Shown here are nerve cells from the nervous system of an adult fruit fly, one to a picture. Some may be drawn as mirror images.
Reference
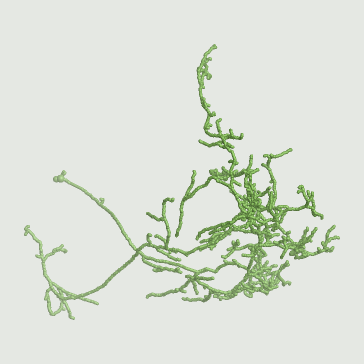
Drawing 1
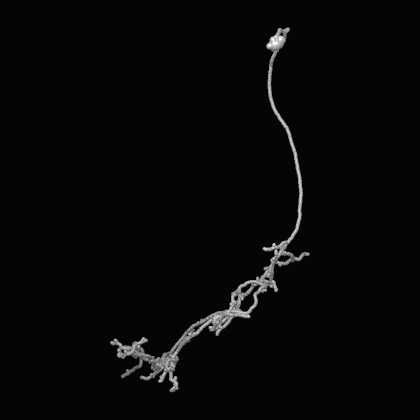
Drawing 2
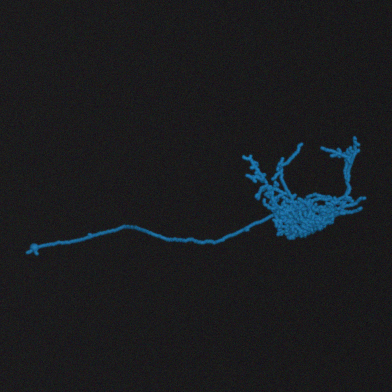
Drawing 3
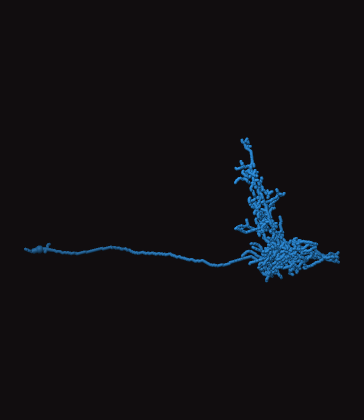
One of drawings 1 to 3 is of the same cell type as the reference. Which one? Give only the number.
3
